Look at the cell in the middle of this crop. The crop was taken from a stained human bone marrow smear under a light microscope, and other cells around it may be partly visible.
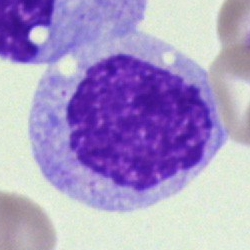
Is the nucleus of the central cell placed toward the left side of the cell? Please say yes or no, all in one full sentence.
No, toward the right of the cell is where the nucleus sits.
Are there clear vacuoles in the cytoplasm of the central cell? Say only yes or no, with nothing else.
Yes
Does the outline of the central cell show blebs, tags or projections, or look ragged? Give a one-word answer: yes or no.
No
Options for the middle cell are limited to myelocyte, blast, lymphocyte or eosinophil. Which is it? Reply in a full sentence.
Answering briefly, the cell in the middle is a myelocyte.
